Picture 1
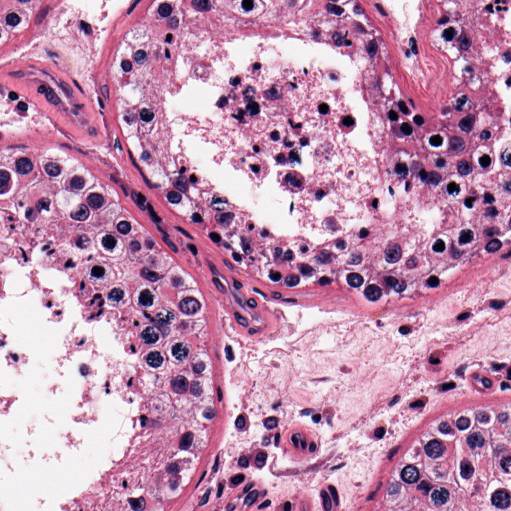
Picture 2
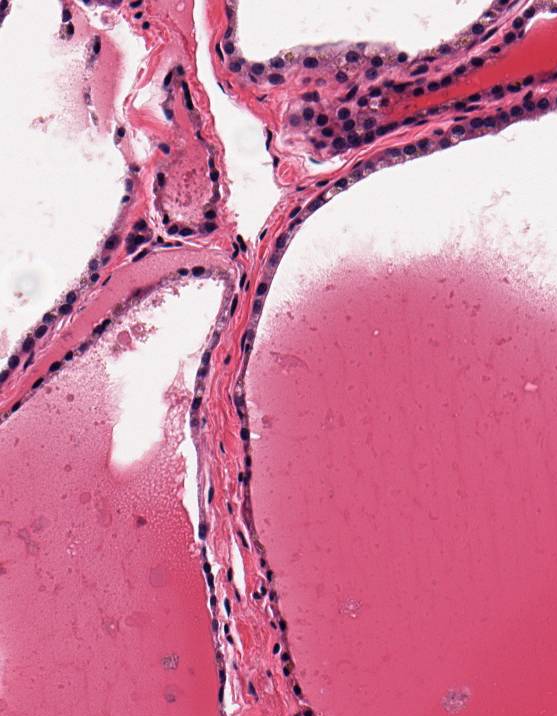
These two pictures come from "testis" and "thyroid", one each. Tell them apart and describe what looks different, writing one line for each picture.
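Picture 1: testis. The tubules are lined by a stratified epithelium several cells deep, made of rounded cells with round nuclei.
Picture 2: thyroid. The spaces are lined by a single layer of flattened to low cuboidal epithelial cells.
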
